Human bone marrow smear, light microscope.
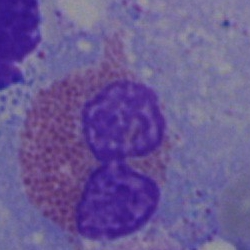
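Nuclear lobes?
Two, one above the other.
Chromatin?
Dense, dark purple, some paler streaks.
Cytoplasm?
Packed with coarse, round reddish-orange granules; nucleus toward the right, widest granular band on the left.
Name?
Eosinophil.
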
